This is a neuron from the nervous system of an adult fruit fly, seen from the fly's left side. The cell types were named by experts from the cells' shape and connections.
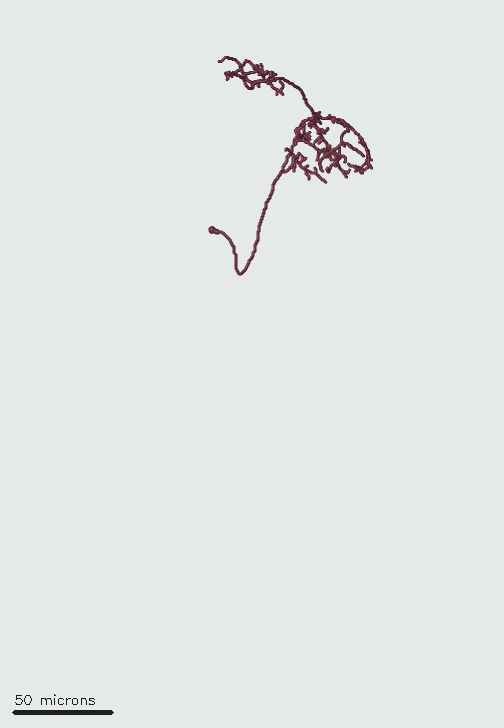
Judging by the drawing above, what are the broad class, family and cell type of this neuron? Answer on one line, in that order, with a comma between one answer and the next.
central-brain intrinsic neuron, hemilineage VPNl&d1_dorsal, LHAV5a6_a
